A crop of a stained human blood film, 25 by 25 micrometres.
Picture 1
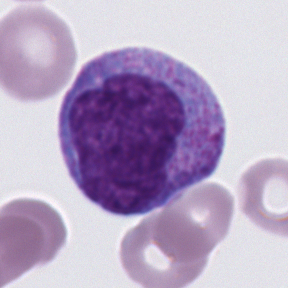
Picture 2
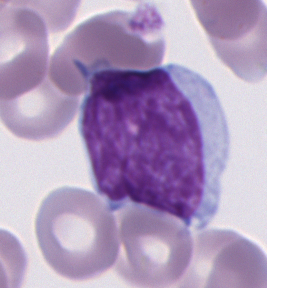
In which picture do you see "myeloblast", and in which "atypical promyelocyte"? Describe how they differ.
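Picture 1: atypical promyelocyte. Picture 2: myeloblast. Picture 1: outline round and smooth, about 15 micrometres across; many fine pinkish-purple granules dust the cytoplasm; a red cell touches the lower right edge.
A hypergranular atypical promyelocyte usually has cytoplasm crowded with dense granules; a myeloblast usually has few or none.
Picture 2: nucleus roughly rectangular with fairly straight sides; cytoplasm pale blue, without granules or vacuoles. Cytoplasmic rim wider on the right of the nucleus than on the left; small pointed tag projecting from the upper left edge.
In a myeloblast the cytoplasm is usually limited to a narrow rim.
Main difference: granules throughout the cytoplasm in picture 1, none in picture 2.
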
